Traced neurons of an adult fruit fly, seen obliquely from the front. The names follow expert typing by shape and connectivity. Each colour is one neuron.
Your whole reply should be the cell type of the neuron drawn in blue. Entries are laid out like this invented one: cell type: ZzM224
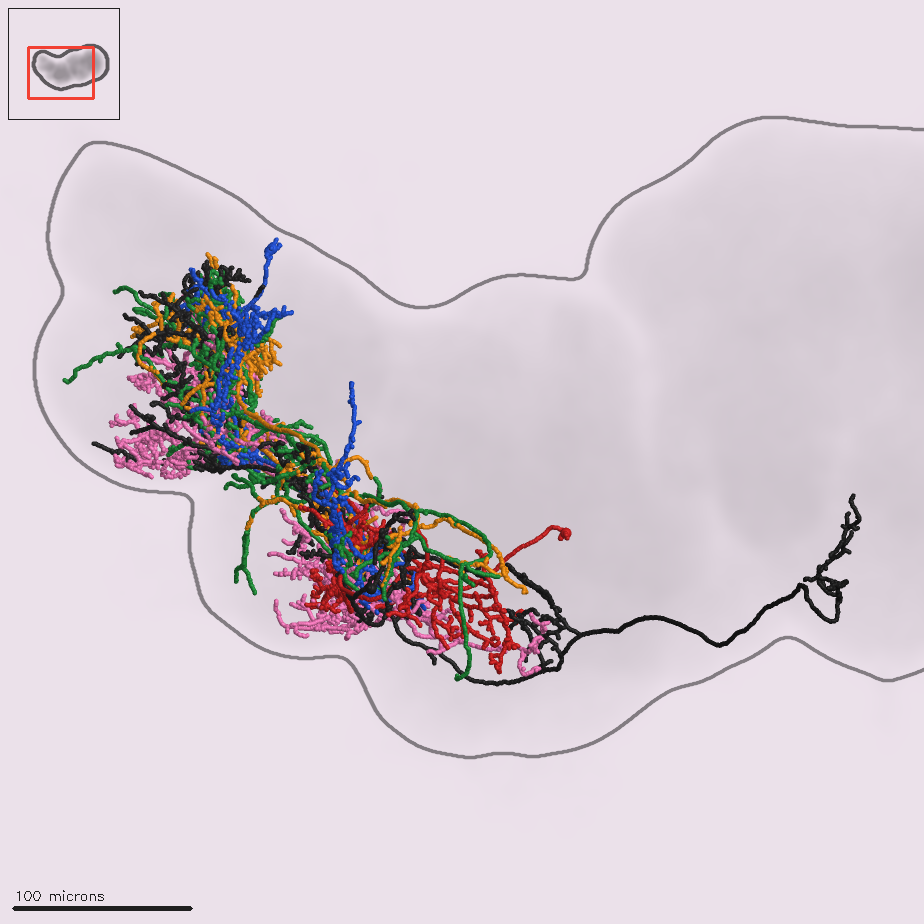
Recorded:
cell type: IN01A031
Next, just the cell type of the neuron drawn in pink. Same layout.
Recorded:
cell type: IN05B010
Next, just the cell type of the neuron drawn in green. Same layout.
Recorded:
cell type: IN10B007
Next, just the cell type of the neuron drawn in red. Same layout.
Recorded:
cell type: IN09B038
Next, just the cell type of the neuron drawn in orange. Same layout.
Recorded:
cell type: INXXX101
